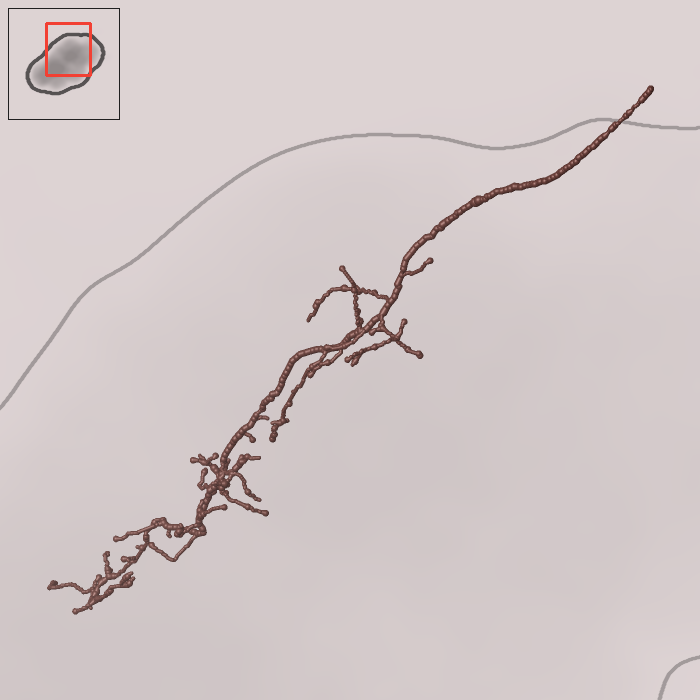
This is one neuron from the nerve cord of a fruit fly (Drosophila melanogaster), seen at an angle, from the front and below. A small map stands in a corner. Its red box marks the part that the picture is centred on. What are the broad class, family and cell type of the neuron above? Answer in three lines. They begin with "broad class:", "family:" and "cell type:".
broad class: descending neuron
family: DNp
cell type: DNp21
